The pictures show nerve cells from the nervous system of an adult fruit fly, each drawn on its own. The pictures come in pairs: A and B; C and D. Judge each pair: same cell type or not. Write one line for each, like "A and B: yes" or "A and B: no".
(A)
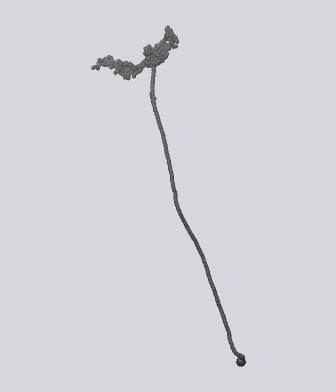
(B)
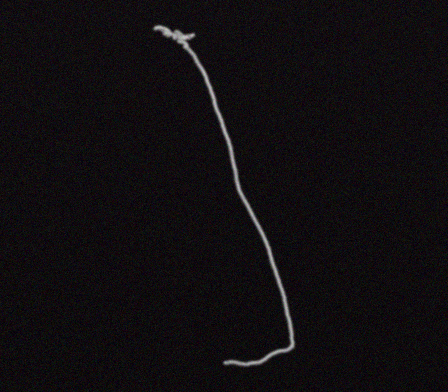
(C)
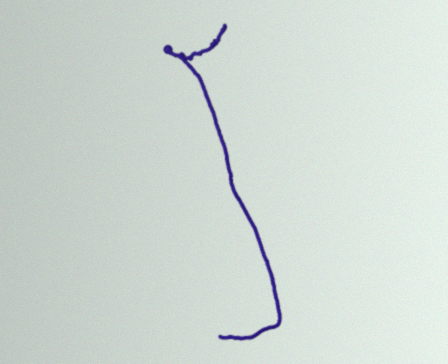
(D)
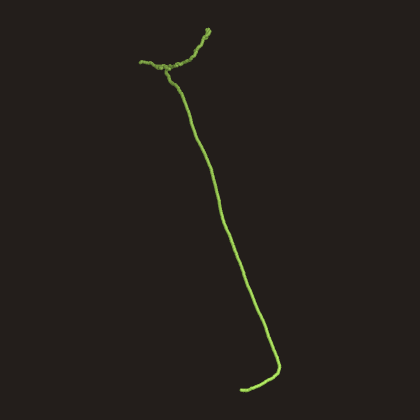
A and B: no
C and D: yes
